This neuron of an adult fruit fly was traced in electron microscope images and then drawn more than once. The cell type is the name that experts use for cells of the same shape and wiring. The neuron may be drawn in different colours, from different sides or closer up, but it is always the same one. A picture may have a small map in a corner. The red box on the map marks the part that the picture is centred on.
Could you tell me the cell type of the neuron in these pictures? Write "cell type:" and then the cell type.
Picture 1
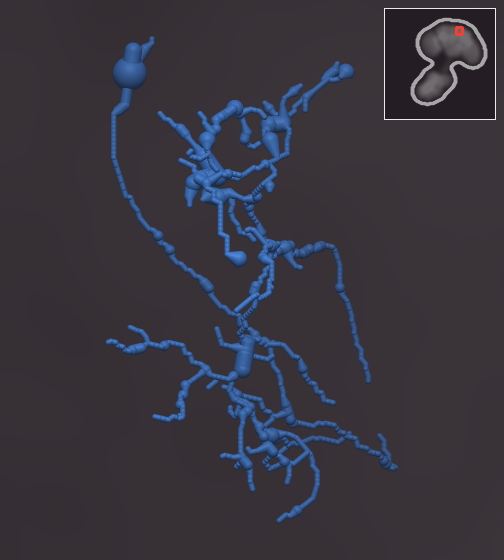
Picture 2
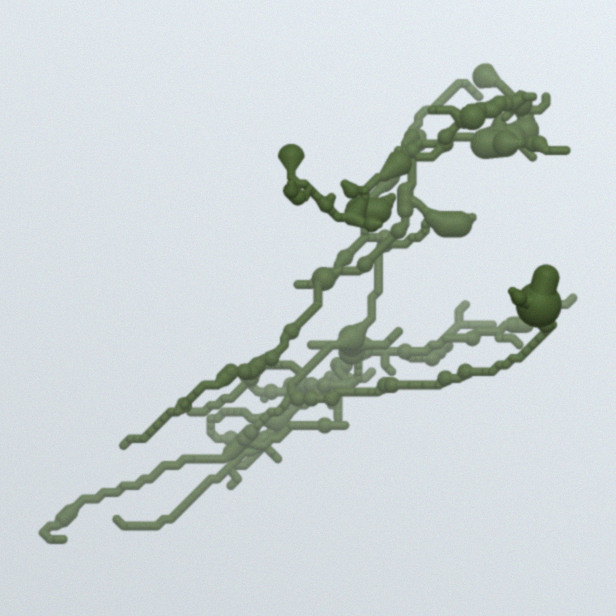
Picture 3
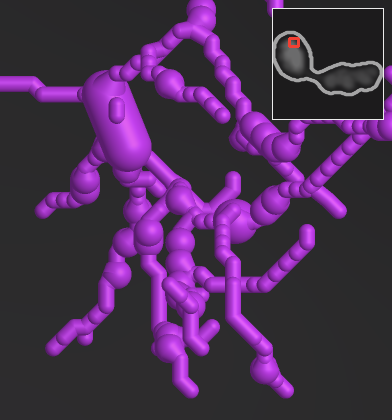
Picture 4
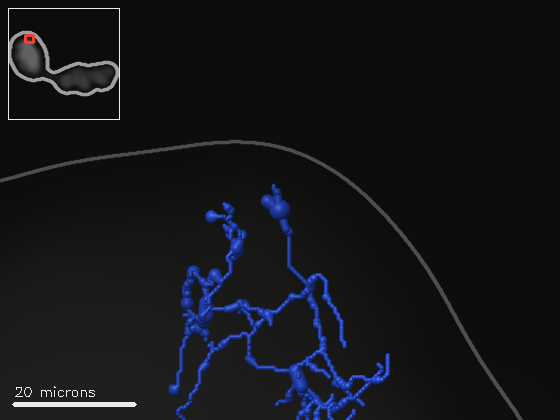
cell type: CB1406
